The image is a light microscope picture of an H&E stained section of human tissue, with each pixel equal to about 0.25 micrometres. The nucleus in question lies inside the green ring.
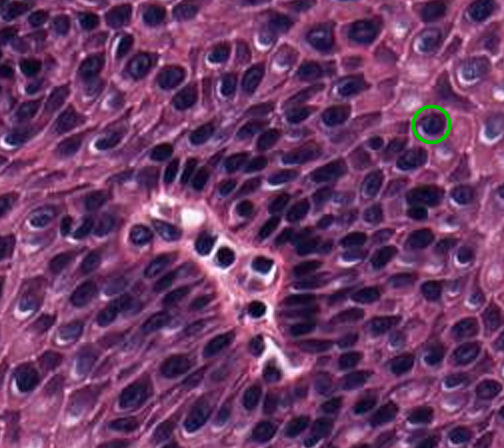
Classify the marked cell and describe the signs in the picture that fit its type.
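This is a squamous epithelial cell. The nucleus is oval and stains dark and fairly even throughout. A pale, clear crescent lies against one side of the nucleus, between it and the cytoplasm.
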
